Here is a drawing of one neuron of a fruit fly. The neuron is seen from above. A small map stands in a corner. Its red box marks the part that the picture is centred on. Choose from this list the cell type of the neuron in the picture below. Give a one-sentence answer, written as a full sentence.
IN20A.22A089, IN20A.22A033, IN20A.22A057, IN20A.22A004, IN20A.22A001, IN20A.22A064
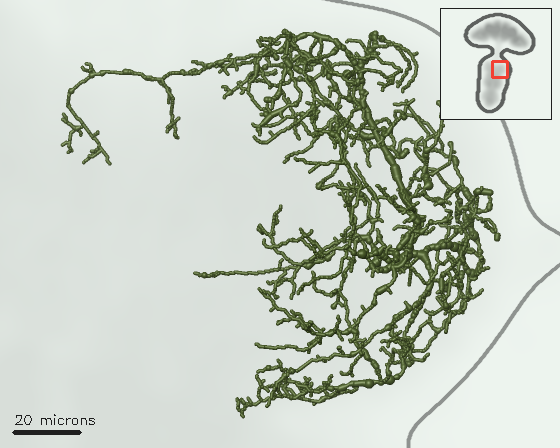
This neuron represents the cell type IN20A.22A001.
